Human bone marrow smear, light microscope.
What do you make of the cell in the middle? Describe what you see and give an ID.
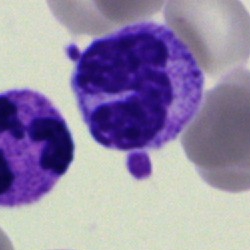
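Outline first: the cell is roughly round, with a smooth edge. Next comes the chromatin, which is dark purple and coarsely clumped. The cytoplasm is pale lilac and forms its widest rim on the right side of the cell. Lastly, fine purplish granules are scattered through that cytoplasm. The cell is a segmented neutrophil.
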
